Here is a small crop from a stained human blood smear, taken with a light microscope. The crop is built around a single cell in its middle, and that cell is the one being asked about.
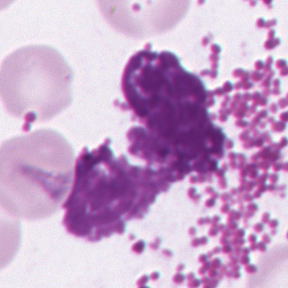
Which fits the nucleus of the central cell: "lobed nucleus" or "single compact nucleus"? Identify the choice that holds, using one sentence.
Its nucleus is formed by two or more separate lobes or segments.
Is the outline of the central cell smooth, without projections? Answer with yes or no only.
No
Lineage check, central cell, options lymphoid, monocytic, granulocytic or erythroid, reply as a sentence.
The centered cell is a member of the granulocytic lineage.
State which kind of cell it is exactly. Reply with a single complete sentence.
Centrally within this crop lies an eosinophil.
